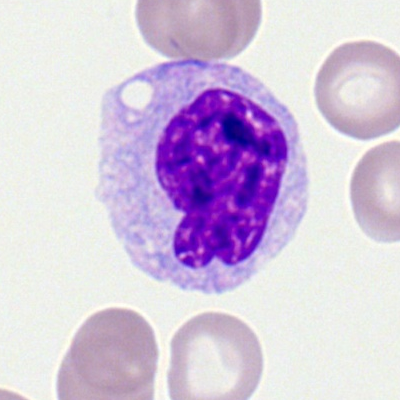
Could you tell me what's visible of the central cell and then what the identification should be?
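In this cell the outline is roughly round, its edge slightly uneven. The cytoplasm has a fine, dust-like granular texture, with a single clear vacuole in its upper left. No nucleoli are visible in the nucleus. This is a monocyte.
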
